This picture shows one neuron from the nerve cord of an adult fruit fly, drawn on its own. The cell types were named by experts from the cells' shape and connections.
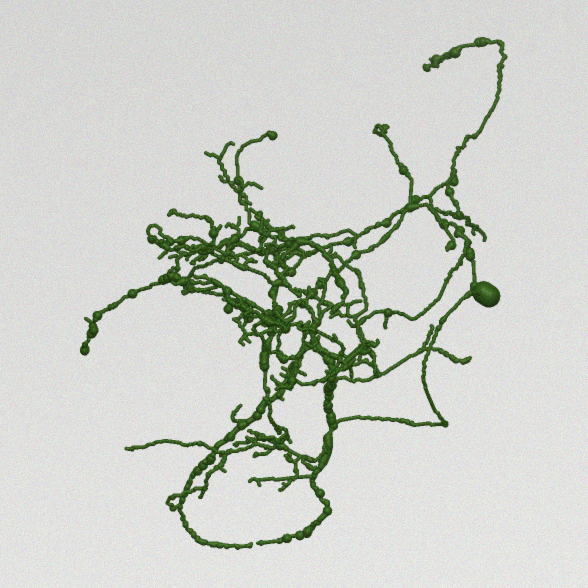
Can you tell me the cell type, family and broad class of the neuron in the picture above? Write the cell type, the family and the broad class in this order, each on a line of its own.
IN17A075
hemilineage 17A
nerve-cord intrinsic neuron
